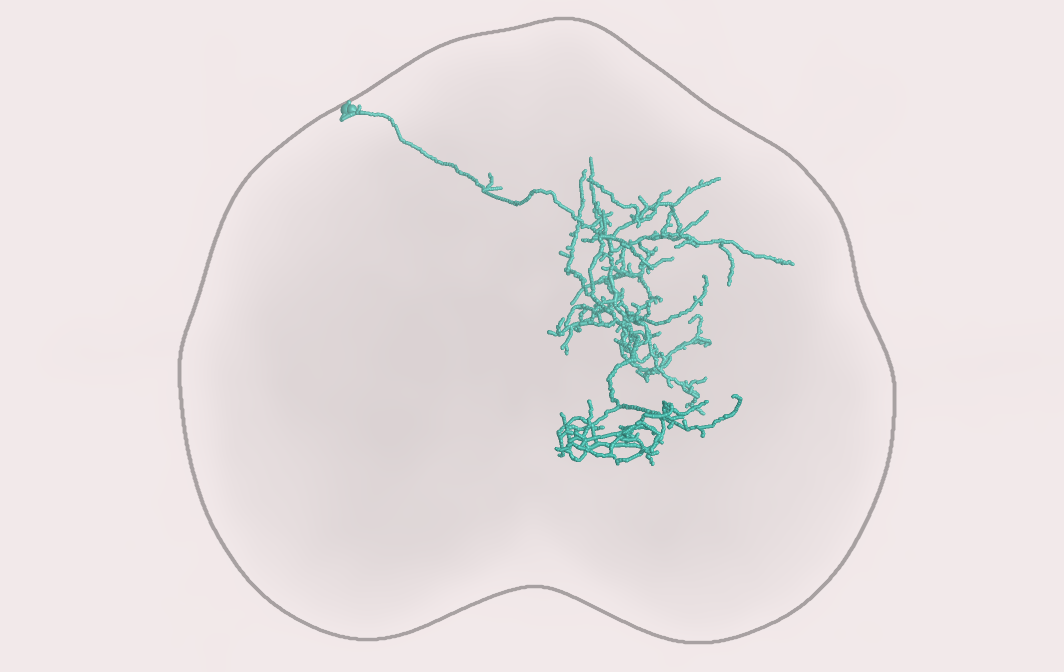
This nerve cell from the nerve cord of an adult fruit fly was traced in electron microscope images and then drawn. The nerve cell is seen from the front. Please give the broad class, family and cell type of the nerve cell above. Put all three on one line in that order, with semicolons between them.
nerve-cord intrinsic neuron; hemilineage 05B; IN05B038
